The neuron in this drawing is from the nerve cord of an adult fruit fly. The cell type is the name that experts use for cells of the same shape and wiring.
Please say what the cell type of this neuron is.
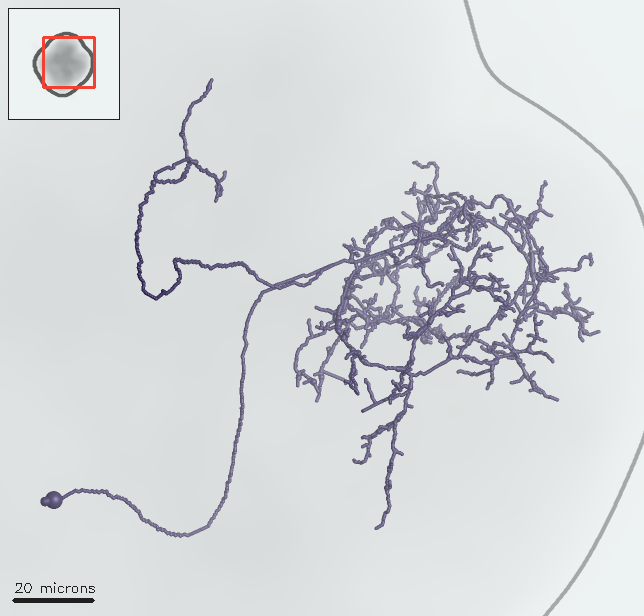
IN23B036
